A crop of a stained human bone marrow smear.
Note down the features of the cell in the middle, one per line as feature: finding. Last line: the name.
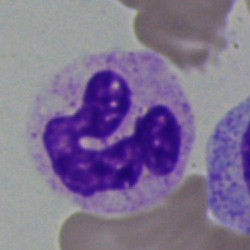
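Nucleus: divided into lobes linked by narrower parts.
Chromatin: dark purple, coarsely clumped.
Cytoplasm: plentiful, pale lilac.
Granules: fine, purple, scattered through the cytoplasm.
Name: segmented neutrophil.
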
